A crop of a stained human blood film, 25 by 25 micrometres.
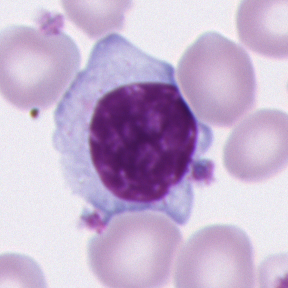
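Typical lymphocyte: see how abundant and pale grey-blue the cytoplasm is, widest on the upper left side of the nucleus. Chromatin's dark purple and coarsely clumped, with paler patches between the clumps. And a few fine pink-purple granules are scattered through the cytoplasm.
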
